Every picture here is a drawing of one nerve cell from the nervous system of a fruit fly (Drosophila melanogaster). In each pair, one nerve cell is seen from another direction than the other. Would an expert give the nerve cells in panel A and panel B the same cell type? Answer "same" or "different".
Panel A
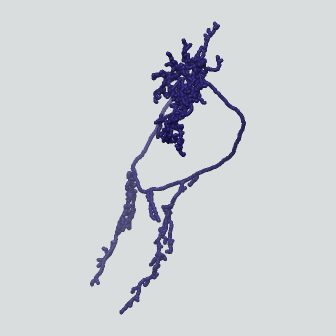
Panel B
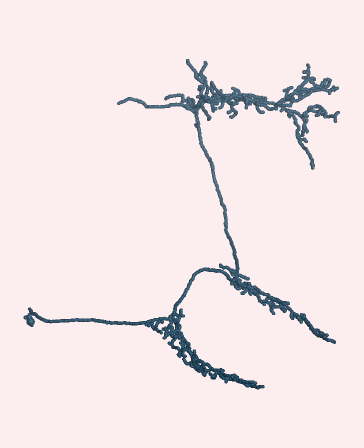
different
